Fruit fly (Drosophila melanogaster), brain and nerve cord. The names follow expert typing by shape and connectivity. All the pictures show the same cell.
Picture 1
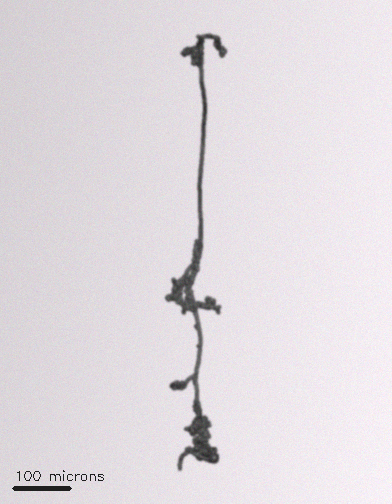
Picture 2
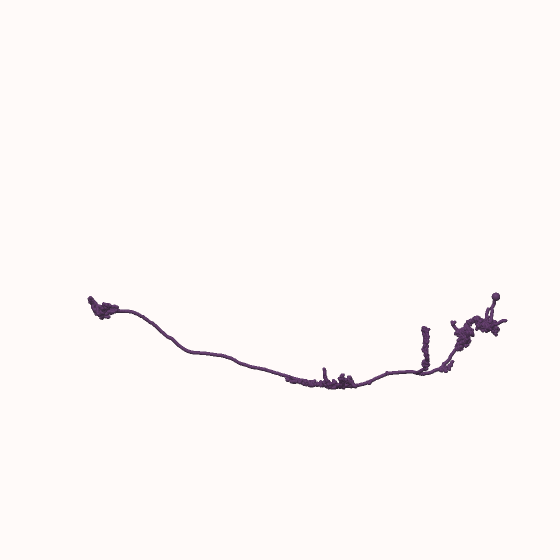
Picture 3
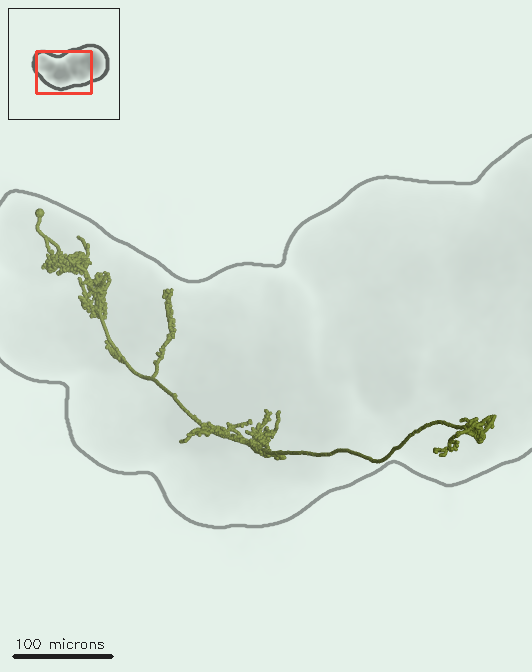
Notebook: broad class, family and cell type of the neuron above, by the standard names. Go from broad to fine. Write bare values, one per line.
ascending neuron
hemilineage 05B
AN05B053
